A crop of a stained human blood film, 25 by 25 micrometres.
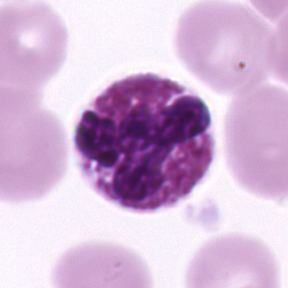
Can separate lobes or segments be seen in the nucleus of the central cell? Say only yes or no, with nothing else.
Yes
